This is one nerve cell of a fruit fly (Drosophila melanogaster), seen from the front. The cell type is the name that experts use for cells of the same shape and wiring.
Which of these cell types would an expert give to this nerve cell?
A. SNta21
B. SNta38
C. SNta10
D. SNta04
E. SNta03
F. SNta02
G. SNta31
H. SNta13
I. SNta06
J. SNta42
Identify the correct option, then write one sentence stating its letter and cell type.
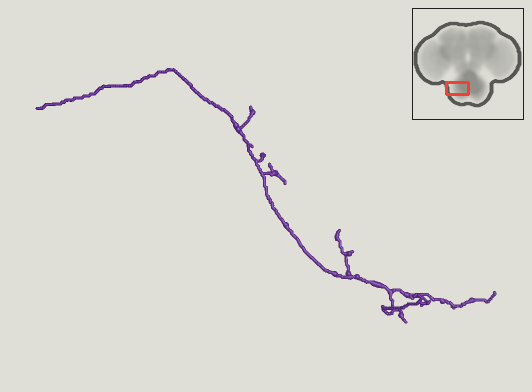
It is option I, SNta06, that gives the cell type of the nerve cell.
